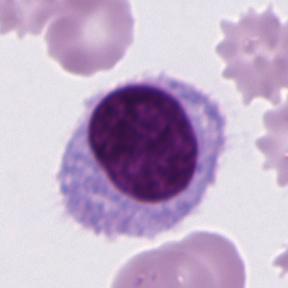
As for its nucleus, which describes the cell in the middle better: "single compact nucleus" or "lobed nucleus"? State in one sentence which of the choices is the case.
What its nucleus forms is one compact round, oval or kidney-shaped mass.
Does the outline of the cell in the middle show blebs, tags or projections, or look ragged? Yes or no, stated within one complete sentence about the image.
Yes, in outline this cell is rough rather than smooth and even.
